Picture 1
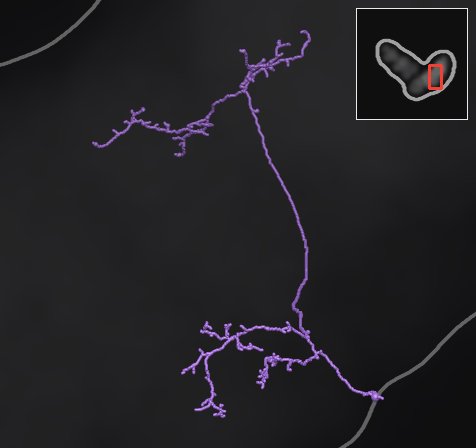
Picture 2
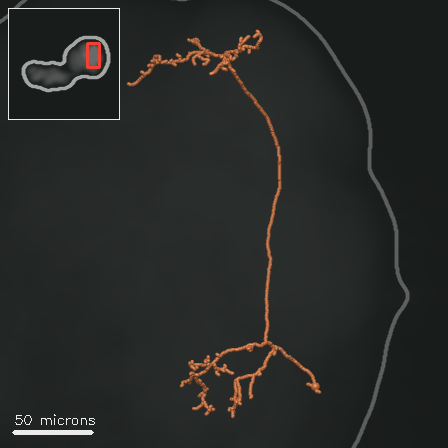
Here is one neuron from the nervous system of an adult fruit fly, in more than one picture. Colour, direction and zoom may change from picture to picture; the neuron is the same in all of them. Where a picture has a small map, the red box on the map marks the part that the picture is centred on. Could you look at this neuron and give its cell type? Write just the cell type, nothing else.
SMP730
